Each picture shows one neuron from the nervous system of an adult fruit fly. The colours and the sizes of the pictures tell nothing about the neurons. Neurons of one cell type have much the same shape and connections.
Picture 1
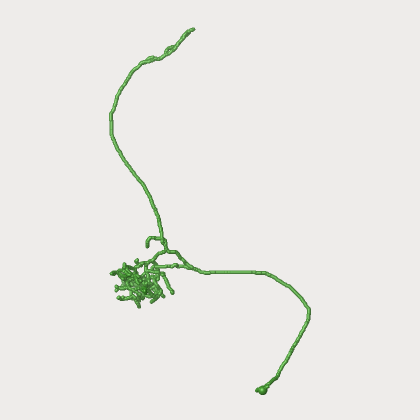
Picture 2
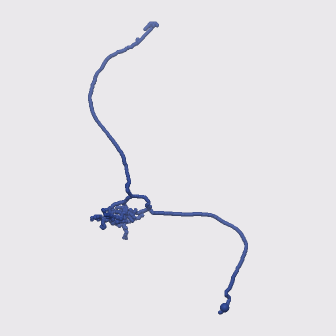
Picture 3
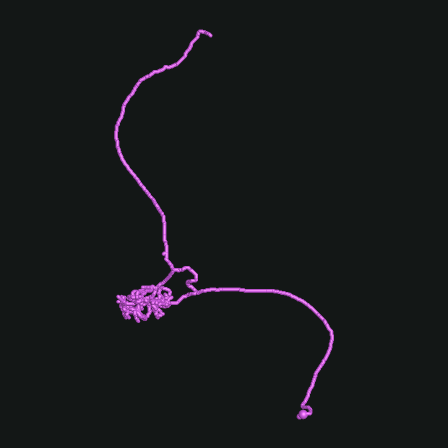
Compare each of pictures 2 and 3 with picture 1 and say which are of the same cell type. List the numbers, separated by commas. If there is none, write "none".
none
